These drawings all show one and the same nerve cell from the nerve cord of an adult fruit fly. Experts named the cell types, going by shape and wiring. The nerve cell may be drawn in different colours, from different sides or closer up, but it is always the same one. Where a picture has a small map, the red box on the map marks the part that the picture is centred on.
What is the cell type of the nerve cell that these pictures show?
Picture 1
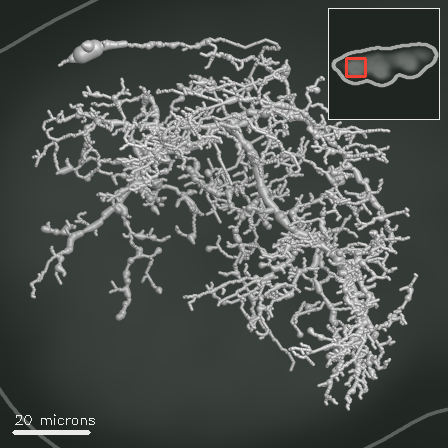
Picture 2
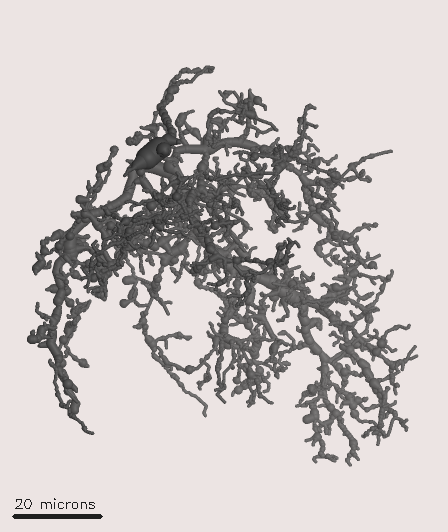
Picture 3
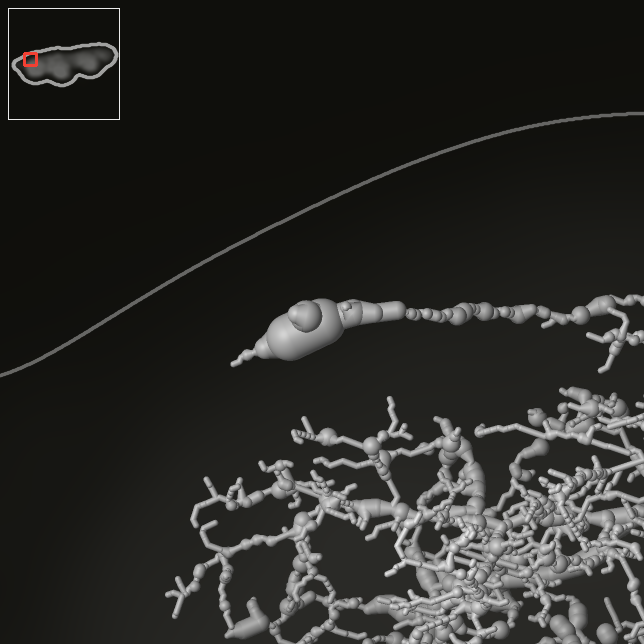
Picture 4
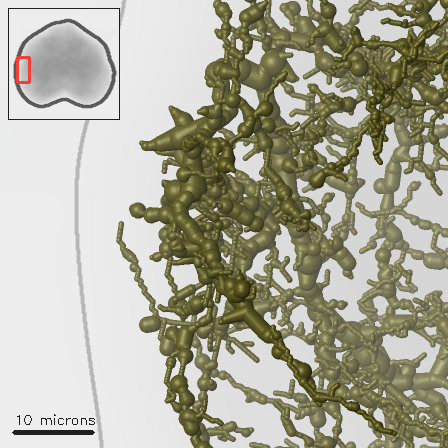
IN19A022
